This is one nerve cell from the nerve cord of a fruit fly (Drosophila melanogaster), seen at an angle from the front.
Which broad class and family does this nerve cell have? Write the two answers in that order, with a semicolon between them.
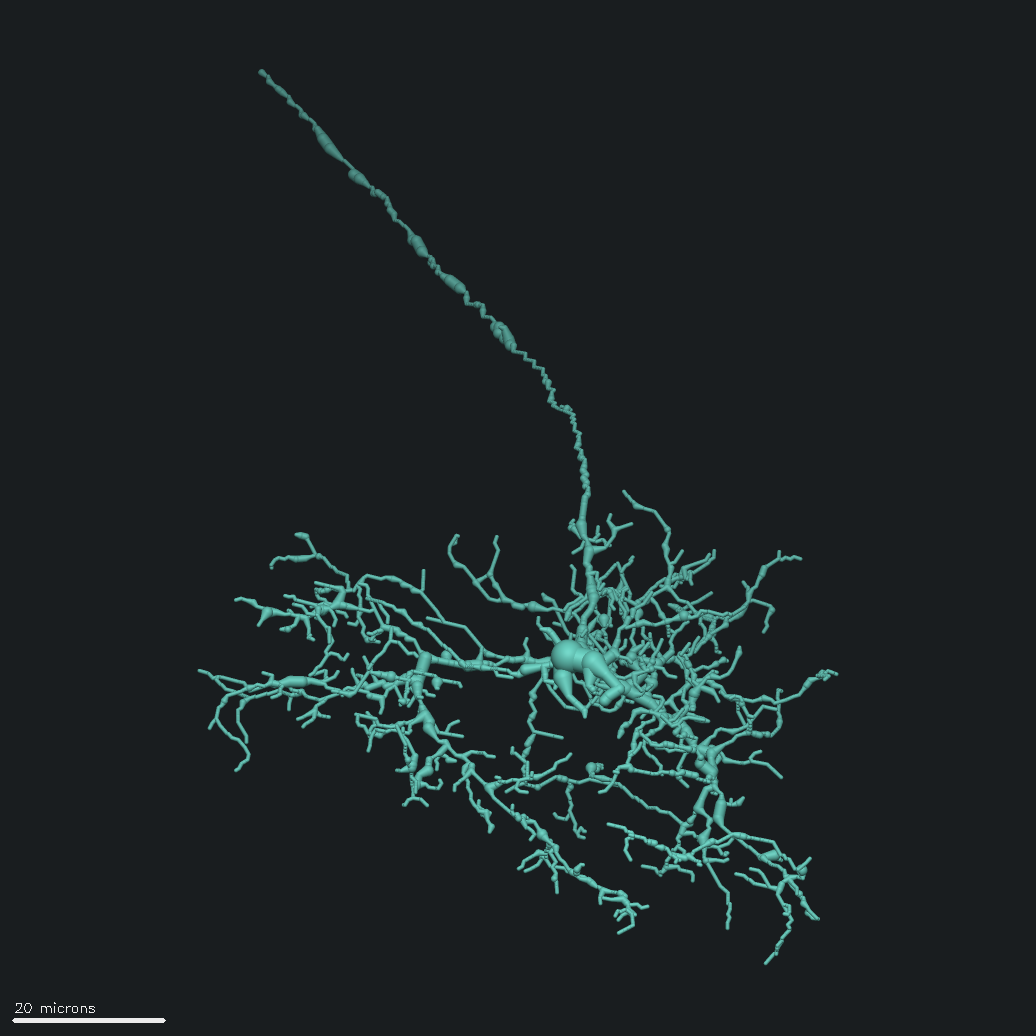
motor neuron of the nerve cord; MNad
